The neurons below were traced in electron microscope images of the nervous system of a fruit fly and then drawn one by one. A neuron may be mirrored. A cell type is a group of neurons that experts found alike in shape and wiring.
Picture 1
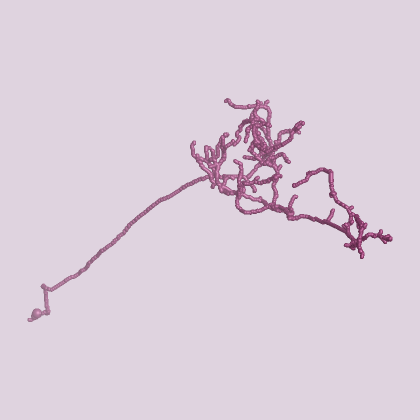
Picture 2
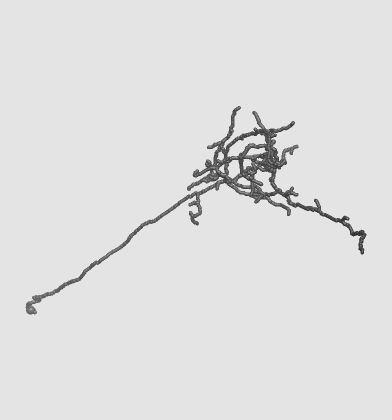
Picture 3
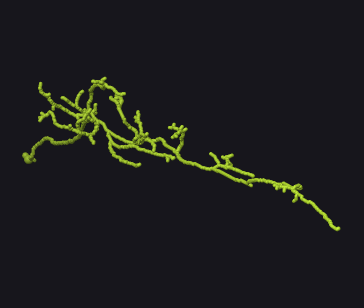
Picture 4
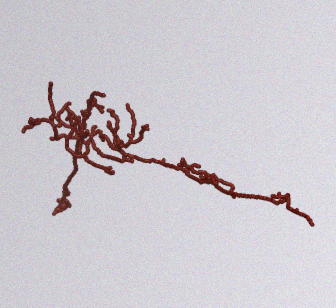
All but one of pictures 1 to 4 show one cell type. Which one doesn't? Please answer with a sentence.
The neuron in picture 3 is of another cell type than the rest.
